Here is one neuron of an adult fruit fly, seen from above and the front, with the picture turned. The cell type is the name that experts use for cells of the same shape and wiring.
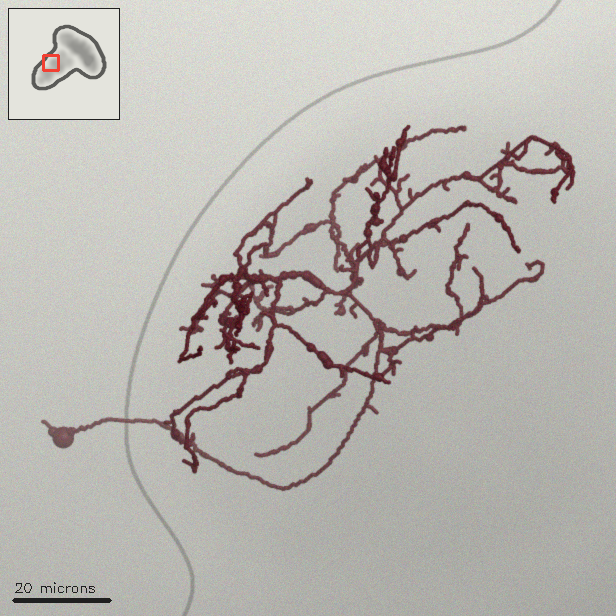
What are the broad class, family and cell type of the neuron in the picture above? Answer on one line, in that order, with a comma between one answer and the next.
nerve-cord intrinsic neuron, hemilineage 20A.22A, IN20A.22A033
